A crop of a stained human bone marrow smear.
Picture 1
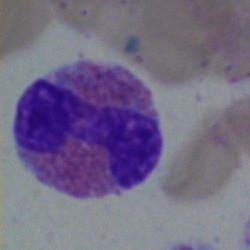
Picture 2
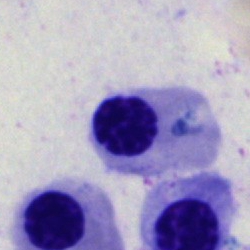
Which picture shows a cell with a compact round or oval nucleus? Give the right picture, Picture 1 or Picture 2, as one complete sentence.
The cell shown in picture 2 carries a single compact round or oval nucleus.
